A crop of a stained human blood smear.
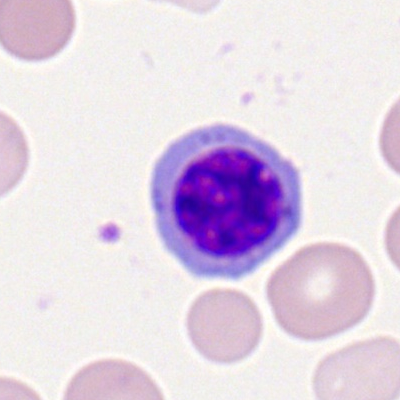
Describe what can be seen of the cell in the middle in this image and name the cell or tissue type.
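The nucleus fills most of this one, leaving a rim of cytoplasm all the way around, and its chromatin's dark purple and coarsely clumped. No vacuoles in the cytoplasm. That single platelet sits off to the left without touching it. It's an erythroblast.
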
